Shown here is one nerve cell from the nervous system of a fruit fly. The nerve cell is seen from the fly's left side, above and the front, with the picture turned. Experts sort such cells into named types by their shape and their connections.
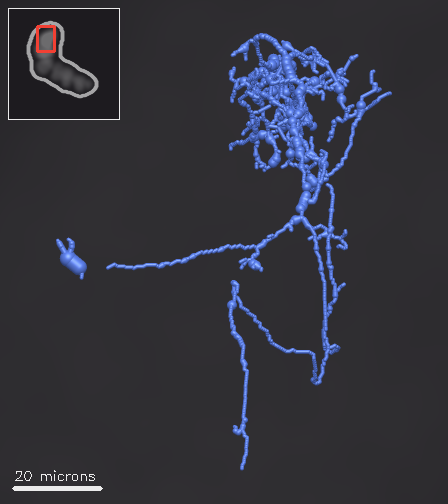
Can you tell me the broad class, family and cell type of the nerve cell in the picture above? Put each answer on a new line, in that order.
central-brain intrinsic neuron
hemilineage SMPad1
SIP112m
